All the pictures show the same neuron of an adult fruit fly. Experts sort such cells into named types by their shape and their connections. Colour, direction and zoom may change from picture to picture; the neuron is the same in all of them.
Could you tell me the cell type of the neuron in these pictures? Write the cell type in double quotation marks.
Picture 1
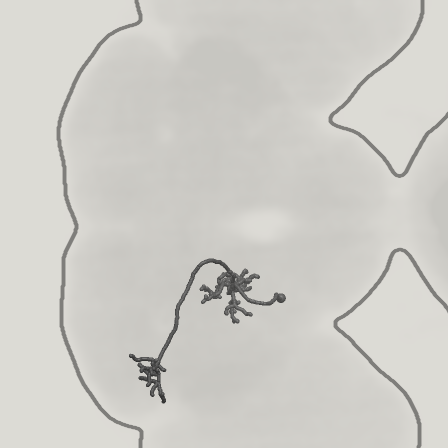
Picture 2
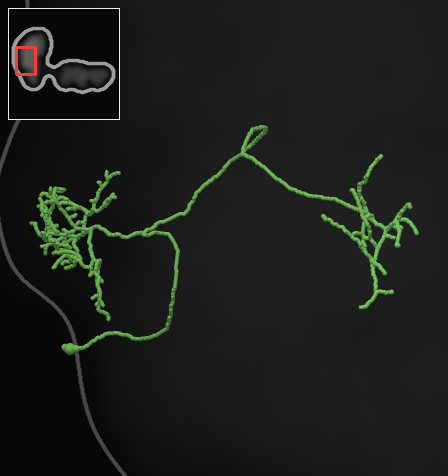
"M_vPNml76"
